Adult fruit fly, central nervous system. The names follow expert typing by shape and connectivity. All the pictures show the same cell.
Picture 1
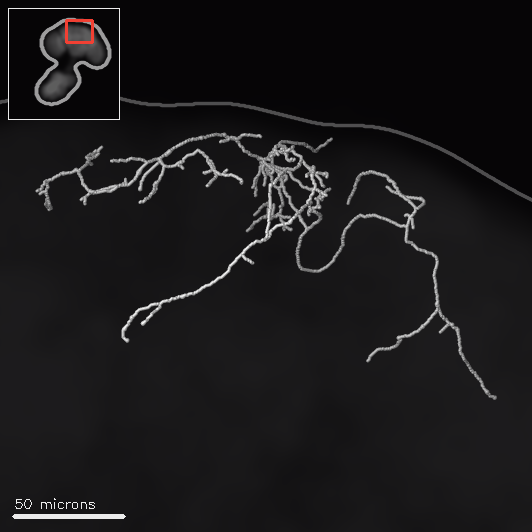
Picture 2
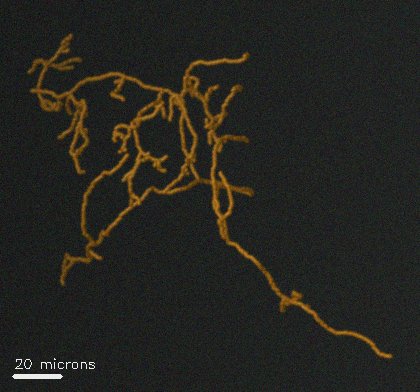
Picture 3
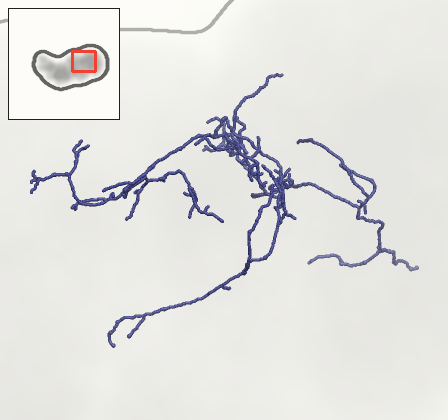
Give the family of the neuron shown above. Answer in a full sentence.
The family is hemilineage SMPad3.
